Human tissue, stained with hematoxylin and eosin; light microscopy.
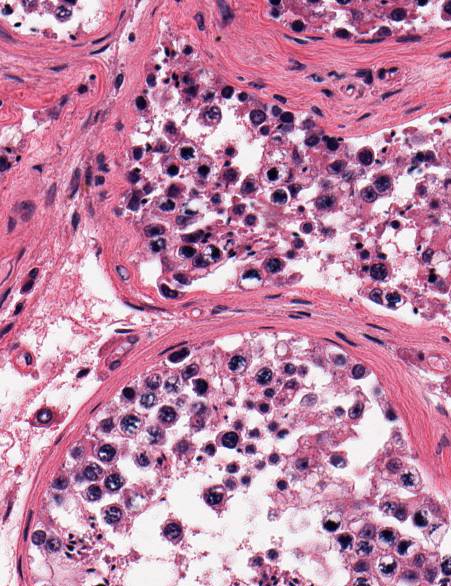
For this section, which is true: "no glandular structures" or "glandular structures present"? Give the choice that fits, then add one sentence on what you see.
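Glandular structures present. The field shows rounded, cell-filled tubular units separated by curving bands of pink fibrous tissue, with one unit filling the lower half and others in the upper part.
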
